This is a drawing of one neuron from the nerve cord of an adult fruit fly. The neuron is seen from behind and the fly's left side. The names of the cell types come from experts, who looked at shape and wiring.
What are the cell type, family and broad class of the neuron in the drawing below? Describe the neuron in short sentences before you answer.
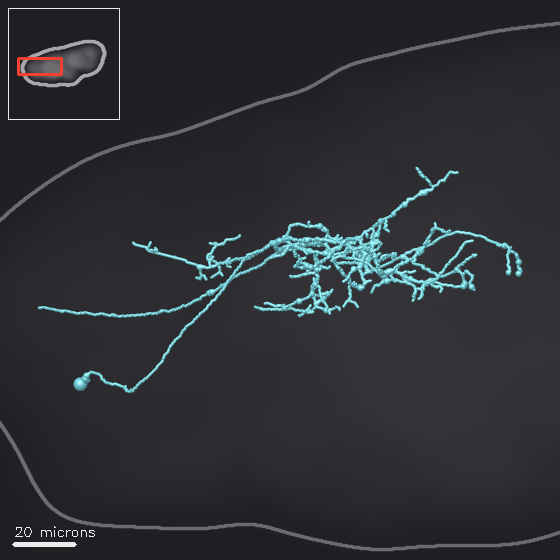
From left to right in the picture it spans about 160 microns. Dozens of branch ends can be seen. It is of cell type AN07B070. The family is hemilineage 07B. Its broad class is ascending neuron.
